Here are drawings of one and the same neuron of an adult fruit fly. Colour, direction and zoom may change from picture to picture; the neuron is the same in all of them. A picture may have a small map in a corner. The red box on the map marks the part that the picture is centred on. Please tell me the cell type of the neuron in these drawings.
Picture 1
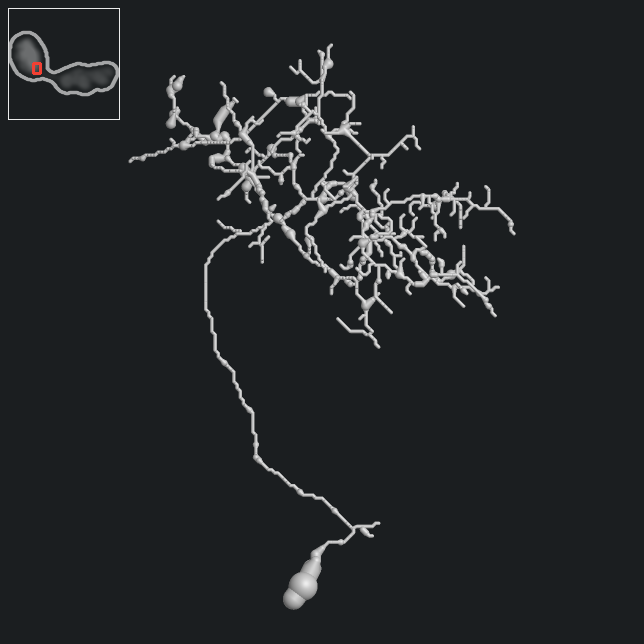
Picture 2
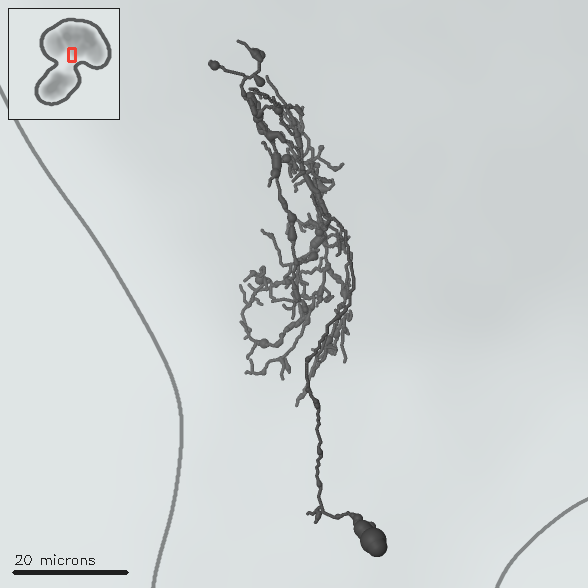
GNG599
